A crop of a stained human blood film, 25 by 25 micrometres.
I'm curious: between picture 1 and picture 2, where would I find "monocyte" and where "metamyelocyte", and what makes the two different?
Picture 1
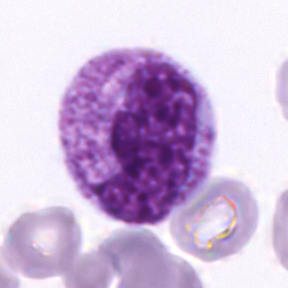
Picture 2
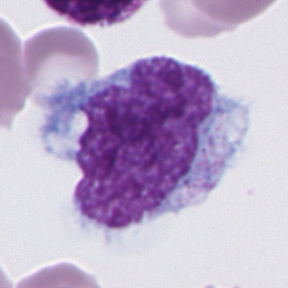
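In this pair, the metamyelocyte is in picture 1 and the monocyte in picture 2. The metamyelocyte has a smooth outline, round to slightly oval, with no projections, whereas fine wispy projections extend from the lower margin of the monocyte. The nucleus of the metamyelocyte forms one large mass rather than separate lobes; that of the monocyte is folded and lobulated, with several indentations in its border, and measures about 16 by 11 micrometres. In the metamyelocyte the chromatin is coarsely clumped, dark patches alternating with paler gaps.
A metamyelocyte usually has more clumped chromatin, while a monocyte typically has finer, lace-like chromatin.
The monocyte's nucleus fills most of the cell but leaves a wider rim of cytoplasm on the right side, and a small clear space lies against its left edge. That cytoplasm is pale grey-blue, with fine pinkish-purple granules scattered through it.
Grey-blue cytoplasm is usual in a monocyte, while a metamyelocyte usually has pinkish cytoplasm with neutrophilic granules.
A red cell touches the lower right edge of the metamyelocyte.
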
